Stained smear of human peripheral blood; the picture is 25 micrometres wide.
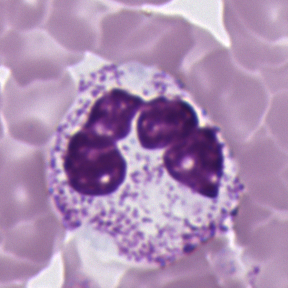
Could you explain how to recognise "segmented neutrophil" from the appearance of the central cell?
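In this segmented neutrophil, the nuclear lobes form an arc that opens toward the bottom of the picture, and the chromatin is dark purple and densely clumped. The cytoplasm is abundant and pale, almost colourless. The granules do not cover or hide the nuclear lobes, which fits the name.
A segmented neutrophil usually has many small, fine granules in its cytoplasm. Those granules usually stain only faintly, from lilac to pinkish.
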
